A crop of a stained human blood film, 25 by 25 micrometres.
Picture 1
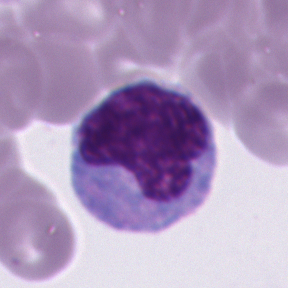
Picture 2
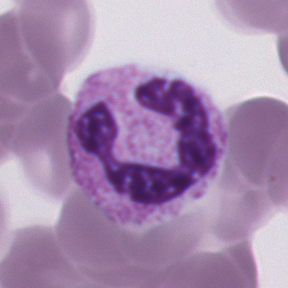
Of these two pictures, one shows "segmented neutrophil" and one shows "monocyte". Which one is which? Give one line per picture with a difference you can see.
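In picture 1 we see a monocyte: No distinct granules are seen in the cytoplasm.
In picture 2 we see a segmented neutrophil: Fine pink-violet granules are scattered evenly through the cytoplasm.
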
